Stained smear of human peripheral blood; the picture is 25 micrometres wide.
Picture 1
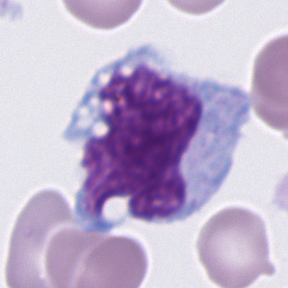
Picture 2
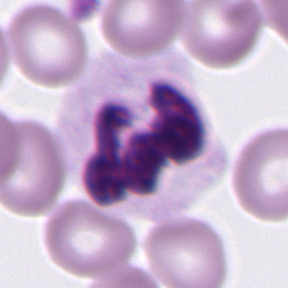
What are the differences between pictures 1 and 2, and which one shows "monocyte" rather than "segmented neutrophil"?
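Picture 1 is the monocyte, and picture 2 is the segmented neutrophil. The monocyte's nucleus is folded and irregular with a deep notch in its lower edge, whereas the neutrophil's is divided into several lobes joined in a chain, with dark purple, coarsely clumped chromatin. The cytoplasm differs in colour too: pale grey-blue in the monocyte, pale pinkish-lilac in the neutrophil, where it surrounds the nucleus on all sides. The monocyte's cytoplasm has clear vacuoles, several small ones at the upper left of the nucleus and one larger round one in the notch at the lower edge, while the neutrophil's holds only fine, faint lilac granules.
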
